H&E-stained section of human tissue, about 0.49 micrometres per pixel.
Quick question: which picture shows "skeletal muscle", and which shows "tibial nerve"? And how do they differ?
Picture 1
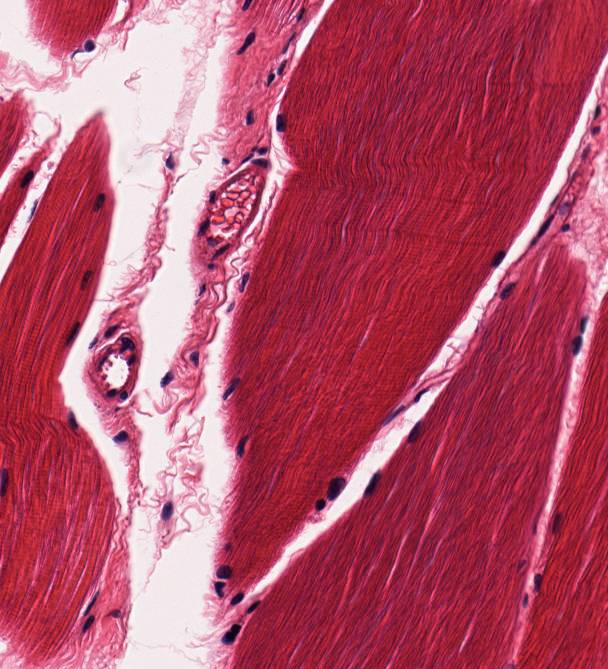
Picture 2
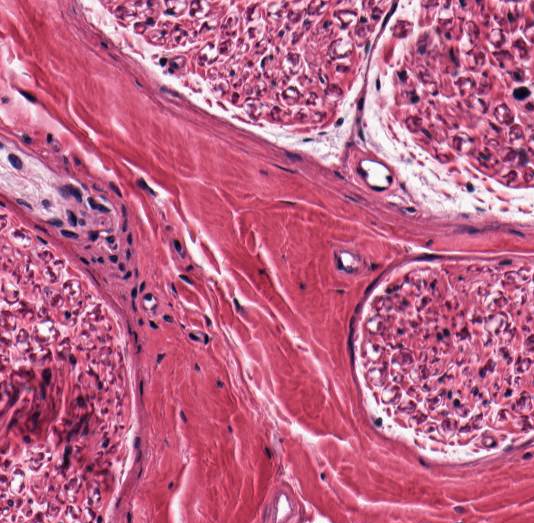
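In this pair, skeletal muscle is picture 1 and tibial nerve is picture 2. The skeletal muscle fibres are deeply and evenly red with eosin, show fine transverse cross-striations, and carry dark, elongated nuclei at their edges rather than their centres. The tibial nerve has rounded, sharply bounded compartments holding many small round profiles with pale centres and small dark dots, giving a bubbly look.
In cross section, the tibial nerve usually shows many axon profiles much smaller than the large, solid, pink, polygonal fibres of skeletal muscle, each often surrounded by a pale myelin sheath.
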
